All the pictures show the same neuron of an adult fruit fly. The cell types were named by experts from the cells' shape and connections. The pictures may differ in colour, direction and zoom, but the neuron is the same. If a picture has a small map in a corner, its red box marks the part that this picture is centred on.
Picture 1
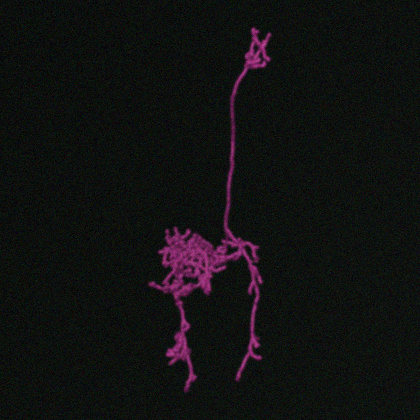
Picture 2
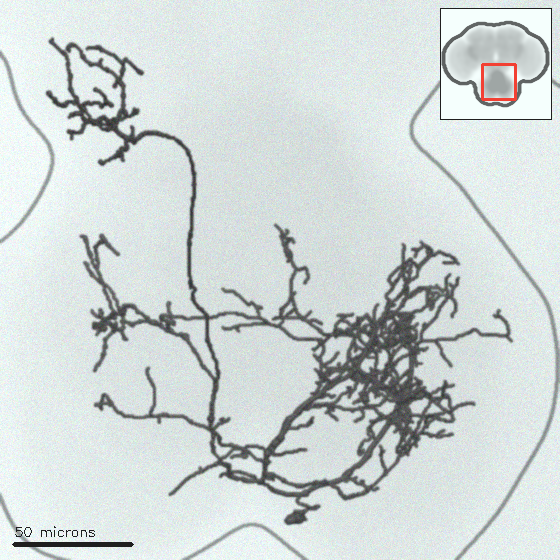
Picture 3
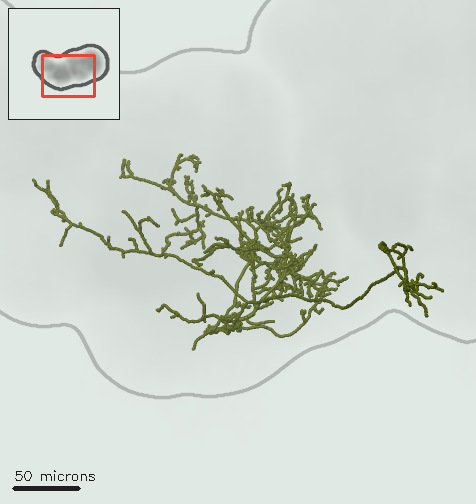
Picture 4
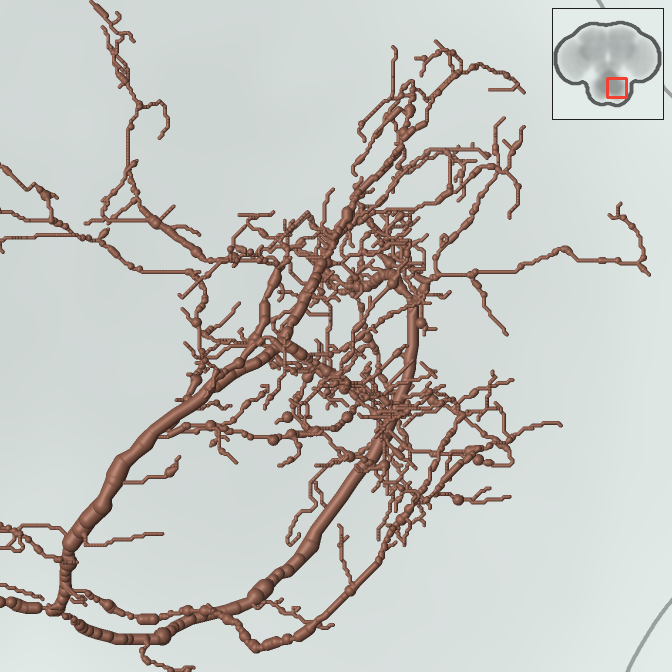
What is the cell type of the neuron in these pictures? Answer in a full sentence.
The cell type is ANXXX072.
